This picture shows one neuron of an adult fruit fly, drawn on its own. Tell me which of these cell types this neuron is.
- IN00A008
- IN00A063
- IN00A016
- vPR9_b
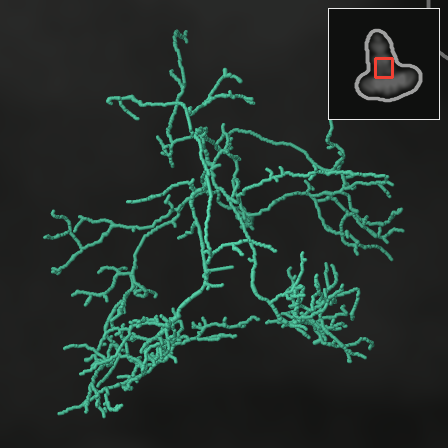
IN00A016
